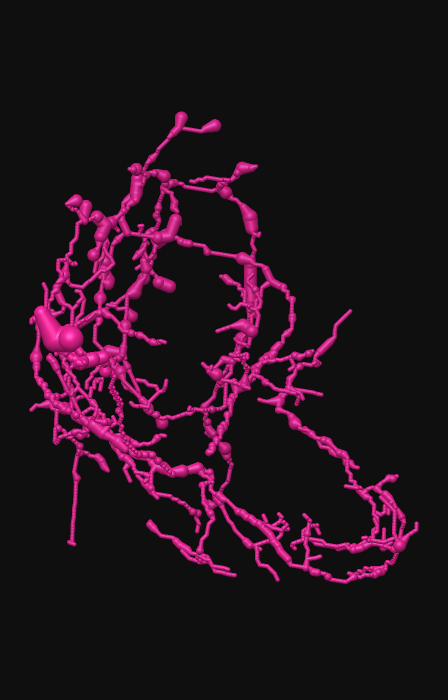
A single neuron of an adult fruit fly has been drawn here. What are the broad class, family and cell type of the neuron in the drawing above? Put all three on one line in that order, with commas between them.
nerve-cord intrinsic neuron, hemilineage 02A, IN02A044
